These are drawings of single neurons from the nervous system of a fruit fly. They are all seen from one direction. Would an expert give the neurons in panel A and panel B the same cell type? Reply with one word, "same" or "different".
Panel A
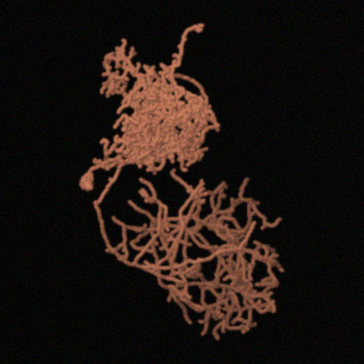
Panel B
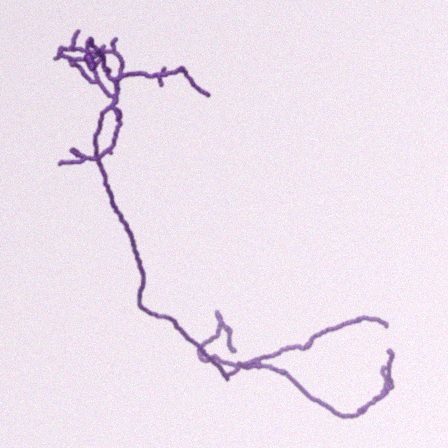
different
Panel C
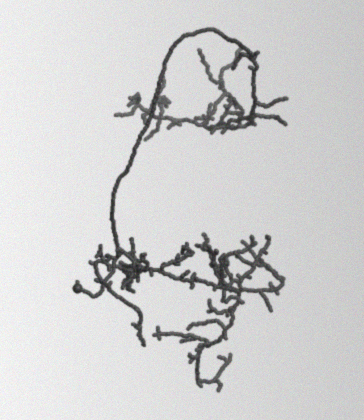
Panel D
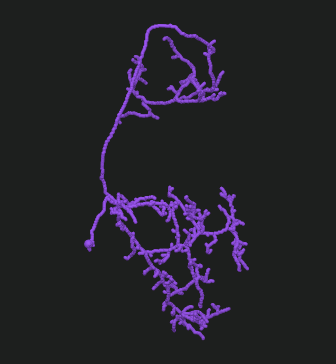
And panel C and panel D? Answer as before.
same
